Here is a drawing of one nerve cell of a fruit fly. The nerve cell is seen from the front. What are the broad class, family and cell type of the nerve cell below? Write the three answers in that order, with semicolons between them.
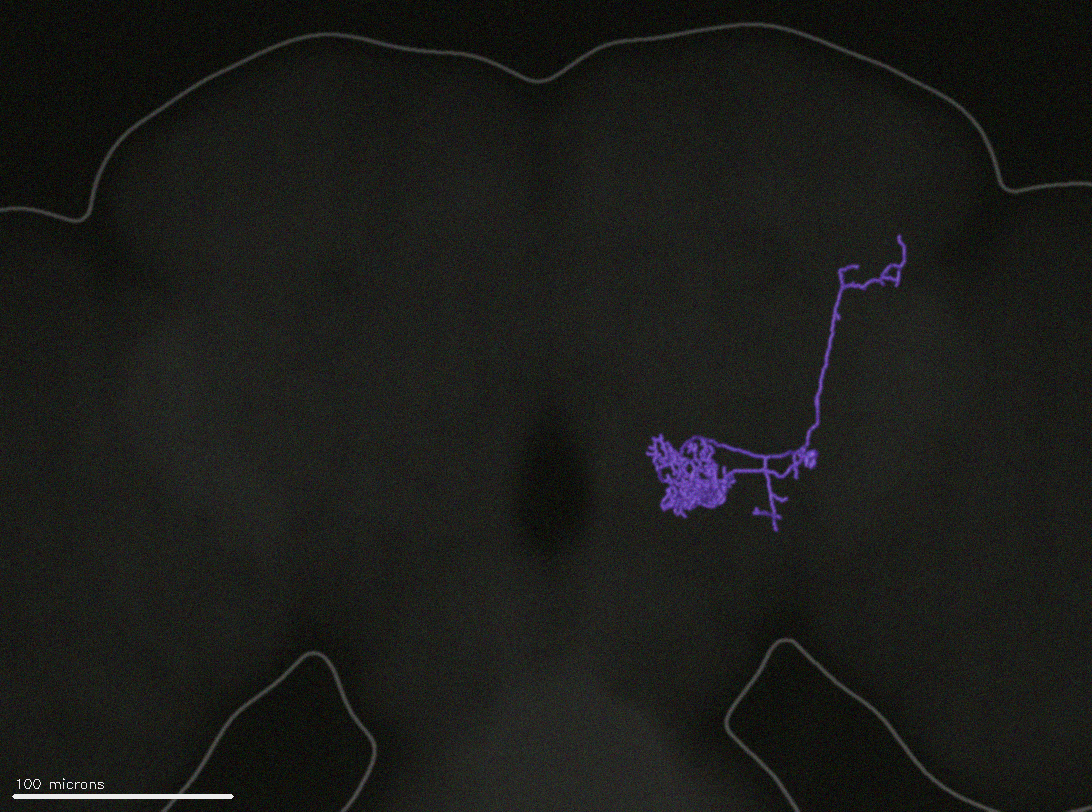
central-brain intrinsic neuron; hemilineage ALl1_ventral; VP5+VP3_l2PN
